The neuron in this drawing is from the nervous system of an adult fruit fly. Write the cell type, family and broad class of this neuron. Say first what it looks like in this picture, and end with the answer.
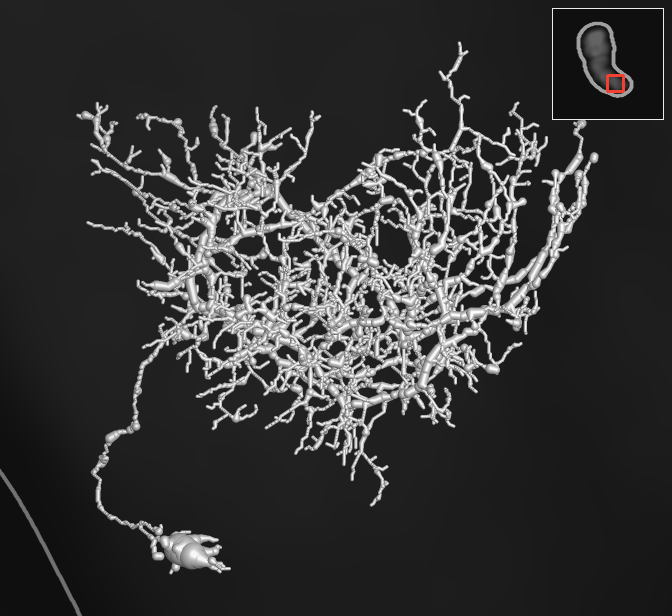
More than a hundred branch ends can be seen. In this view it is about as wide as it is tall. Its cell type is IN13B010. Its family is hemilineage 13B. It is a nerve-cord intrinsic neuron.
